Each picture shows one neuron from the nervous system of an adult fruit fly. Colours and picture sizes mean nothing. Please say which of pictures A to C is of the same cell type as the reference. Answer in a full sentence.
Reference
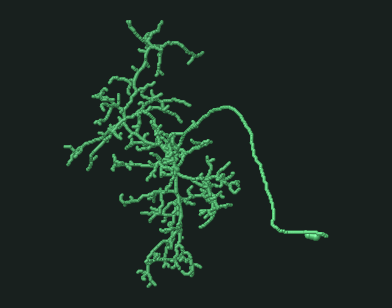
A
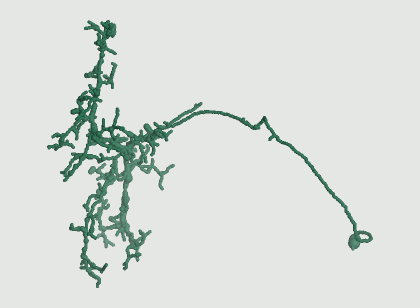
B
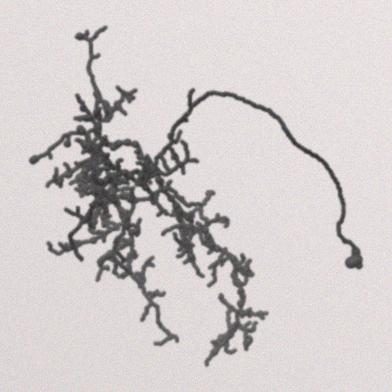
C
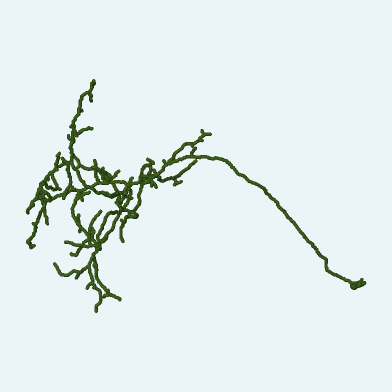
Picture A shows a neuron of the same cell type.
